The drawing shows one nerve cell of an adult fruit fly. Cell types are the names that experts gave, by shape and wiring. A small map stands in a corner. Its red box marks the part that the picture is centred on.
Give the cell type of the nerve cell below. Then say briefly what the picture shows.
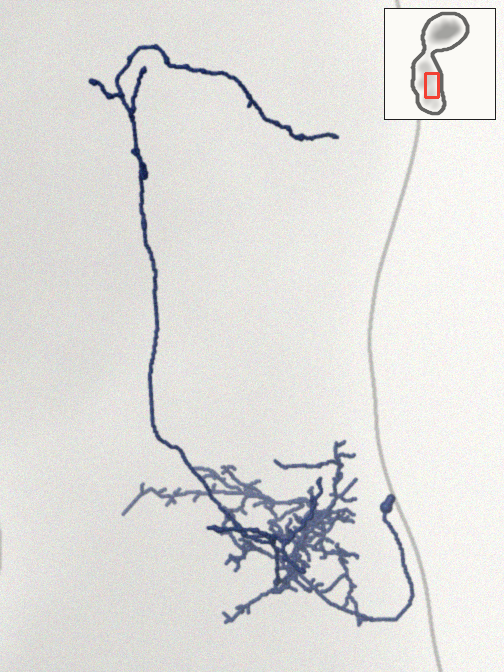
The cell type is IN19B082. It is a nerve-cord intrinsic neuron. Its cell body lies at the lower right of the picture. Dozens of branch ends can be seen.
